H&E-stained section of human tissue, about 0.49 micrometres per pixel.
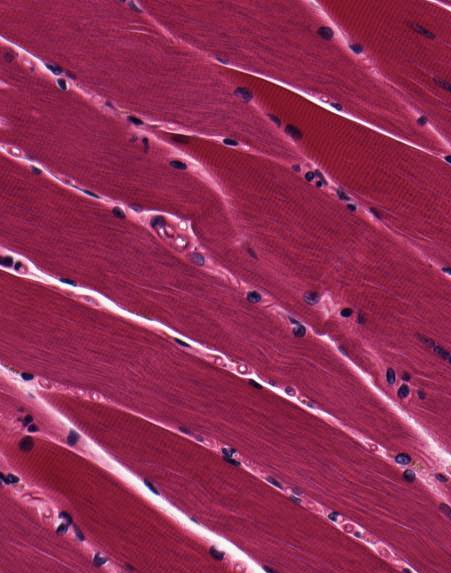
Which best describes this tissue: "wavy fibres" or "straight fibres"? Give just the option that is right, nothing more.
Straight fibres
